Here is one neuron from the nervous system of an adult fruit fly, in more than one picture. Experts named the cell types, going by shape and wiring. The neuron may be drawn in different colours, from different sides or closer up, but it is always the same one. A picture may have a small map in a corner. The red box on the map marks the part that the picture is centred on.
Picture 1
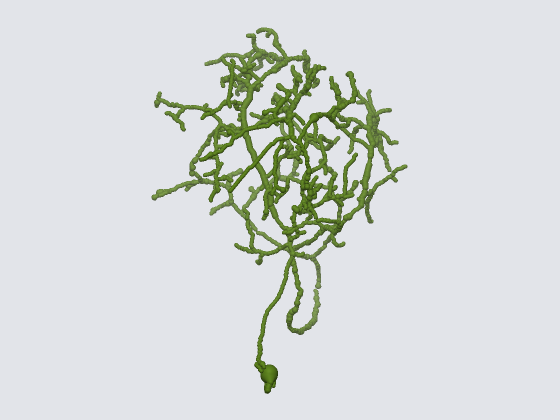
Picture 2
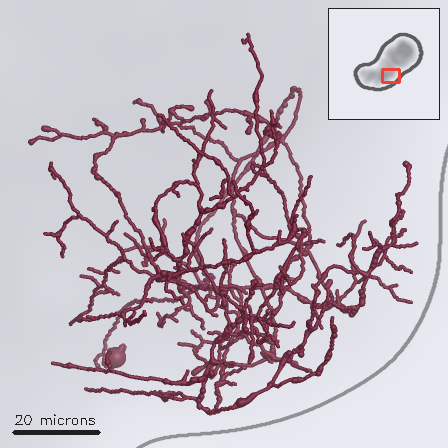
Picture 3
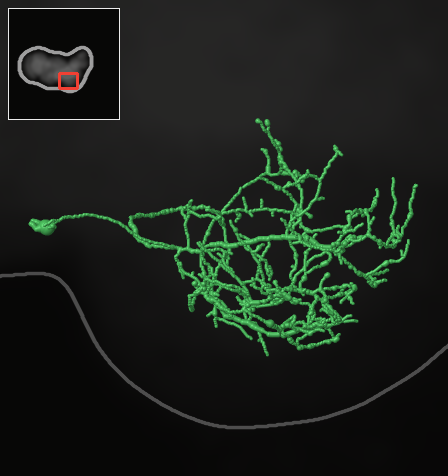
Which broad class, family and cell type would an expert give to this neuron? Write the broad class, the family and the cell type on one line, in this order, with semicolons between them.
nerve-cord intrinsic neuron; hemilineage 01A; IN01A032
